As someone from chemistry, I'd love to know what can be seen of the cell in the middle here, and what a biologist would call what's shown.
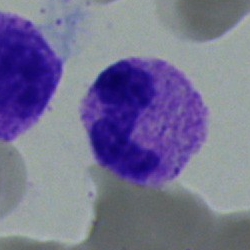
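The cell has a round, smooth outline. Its nucleus lies toward the left side and is indented, curving around so that the concave side faces right. The chromatin is dark purple and coarsely clumped. The cell is a band neutrophil.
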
